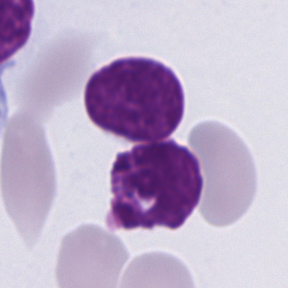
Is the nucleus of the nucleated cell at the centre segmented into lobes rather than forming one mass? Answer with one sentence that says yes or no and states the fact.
Yes, into two or more lobes the nucleus of this cell is divided.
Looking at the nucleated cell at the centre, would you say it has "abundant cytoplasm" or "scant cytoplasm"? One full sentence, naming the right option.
This cell has scant cytoplasm, no more than a thin rim.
